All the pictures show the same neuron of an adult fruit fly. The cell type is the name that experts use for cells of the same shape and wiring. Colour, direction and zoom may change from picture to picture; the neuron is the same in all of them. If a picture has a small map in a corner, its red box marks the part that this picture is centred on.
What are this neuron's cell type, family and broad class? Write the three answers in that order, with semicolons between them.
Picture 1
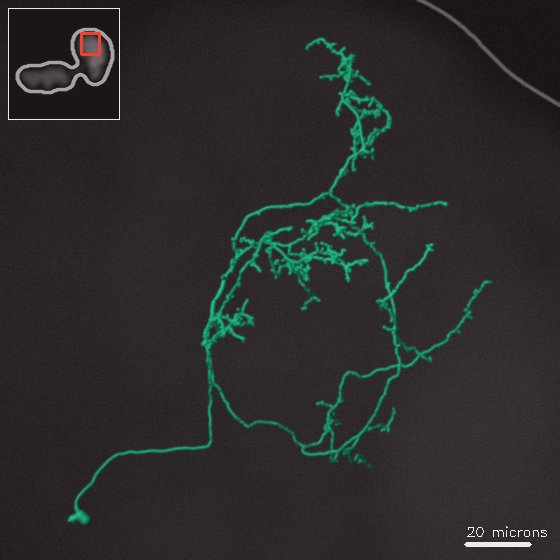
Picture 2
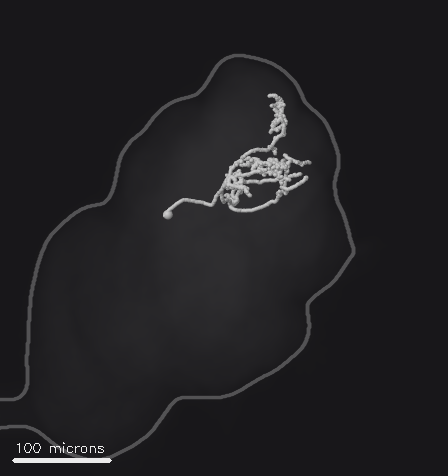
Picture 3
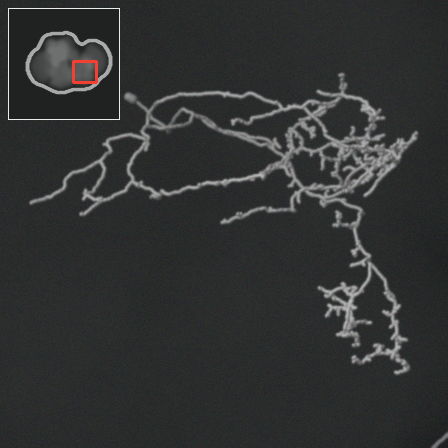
CB1140; hemilineage VLPl&p2_posterior; central-brain intrinsic neuron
